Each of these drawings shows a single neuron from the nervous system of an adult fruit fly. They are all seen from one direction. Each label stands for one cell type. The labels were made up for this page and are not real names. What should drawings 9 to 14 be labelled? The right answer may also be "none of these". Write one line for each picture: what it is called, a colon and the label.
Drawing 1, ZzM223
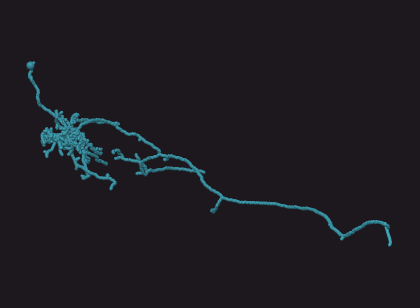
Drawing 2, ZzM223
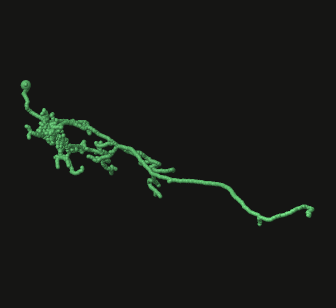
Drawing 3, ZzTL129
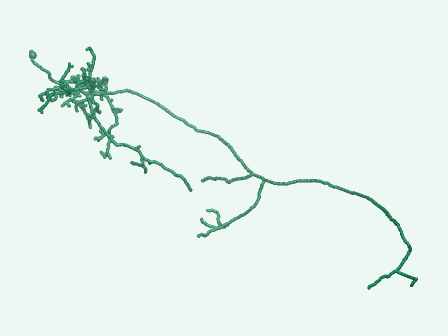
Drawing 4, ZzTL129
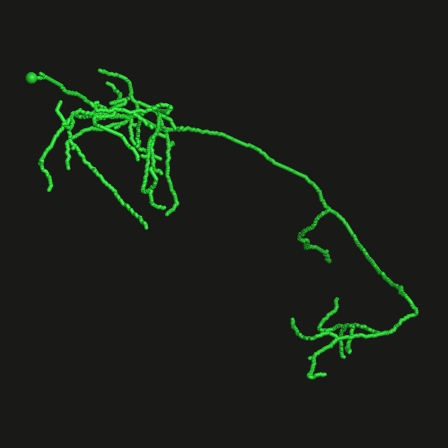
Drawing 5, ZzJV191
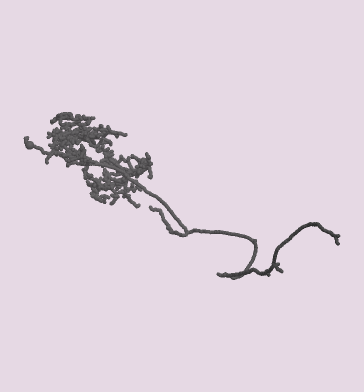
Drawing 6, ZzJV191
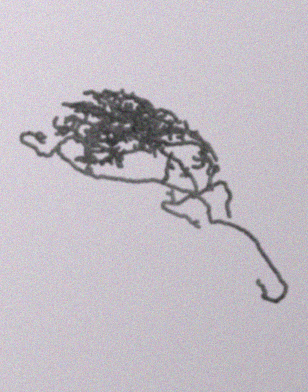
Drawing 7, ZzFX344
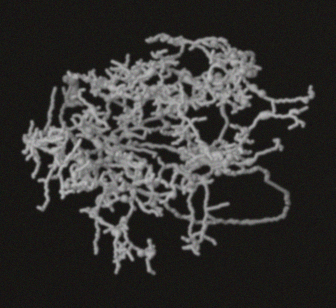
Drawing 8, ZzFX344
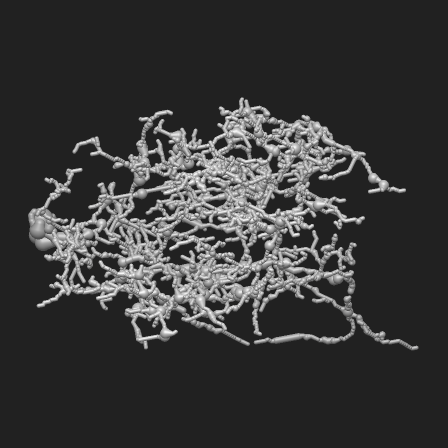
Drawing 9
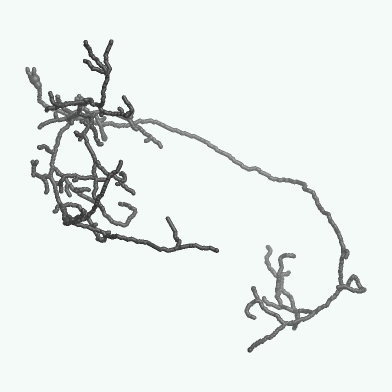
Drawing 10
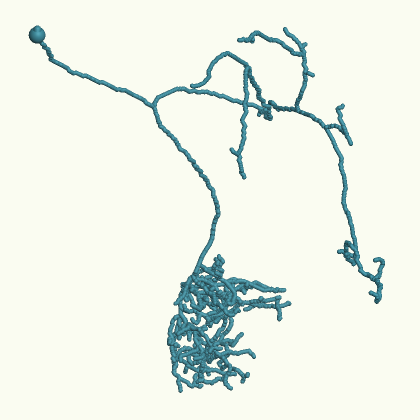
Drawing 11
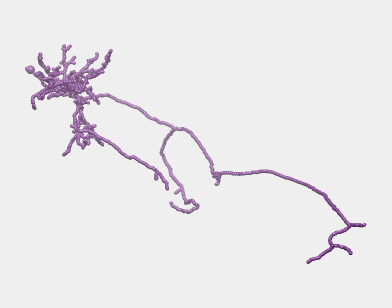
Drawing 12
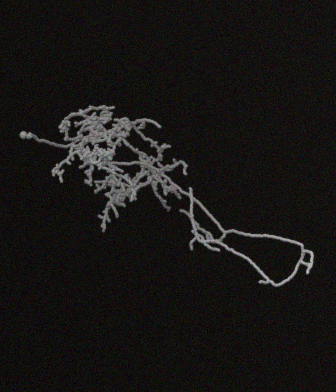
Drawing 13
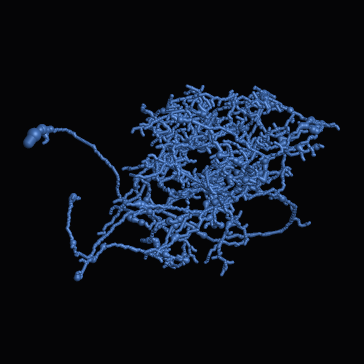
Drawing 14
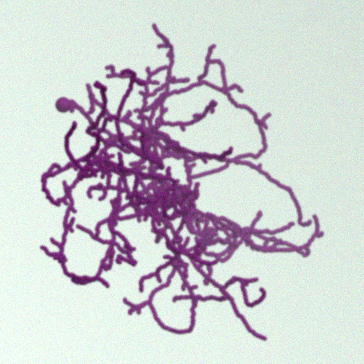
9: ZzTL129
10: none of these
11: ZzTL129
12: ZzJV191
13: ZzFX344
14: none of these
